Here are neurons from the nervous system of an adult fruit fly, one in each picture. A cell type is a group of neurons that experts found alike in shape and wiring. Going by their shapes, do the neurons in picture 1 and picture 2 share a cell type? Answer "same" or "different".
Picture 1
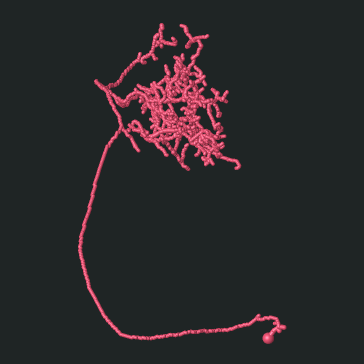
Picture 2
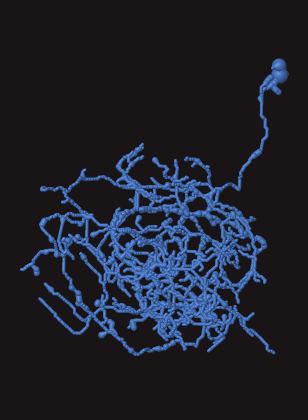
different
